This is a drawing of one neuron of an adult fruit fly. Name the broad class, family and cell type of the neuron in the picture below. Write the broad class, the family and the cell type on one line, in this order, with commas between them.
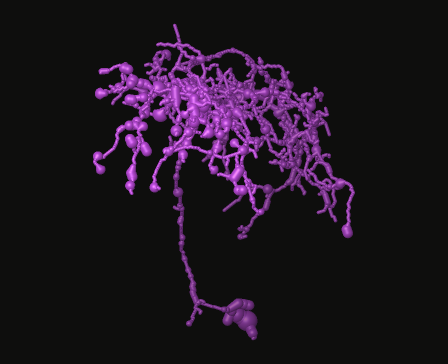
nerve-cord intrinsic neuron, hemilineage 06A, IN06A064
